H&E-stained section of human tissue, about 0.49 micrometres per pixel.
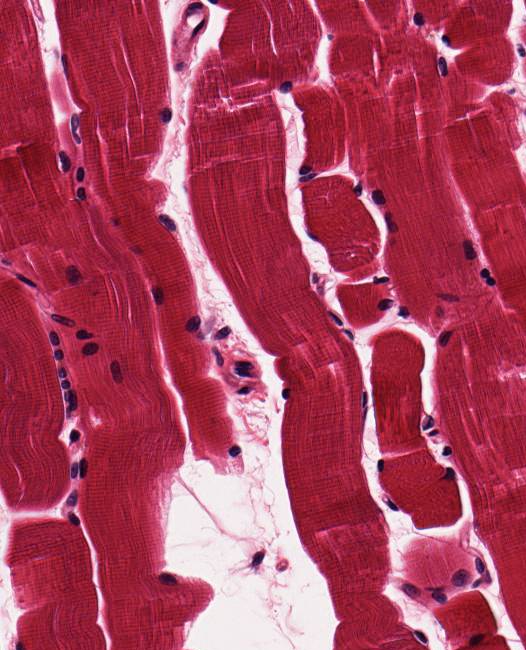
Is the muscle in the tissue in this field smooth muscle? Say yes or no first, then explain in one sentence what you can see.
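No. The deep red fibre cytoplasm shows fine transverse cross-striations throughout.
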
